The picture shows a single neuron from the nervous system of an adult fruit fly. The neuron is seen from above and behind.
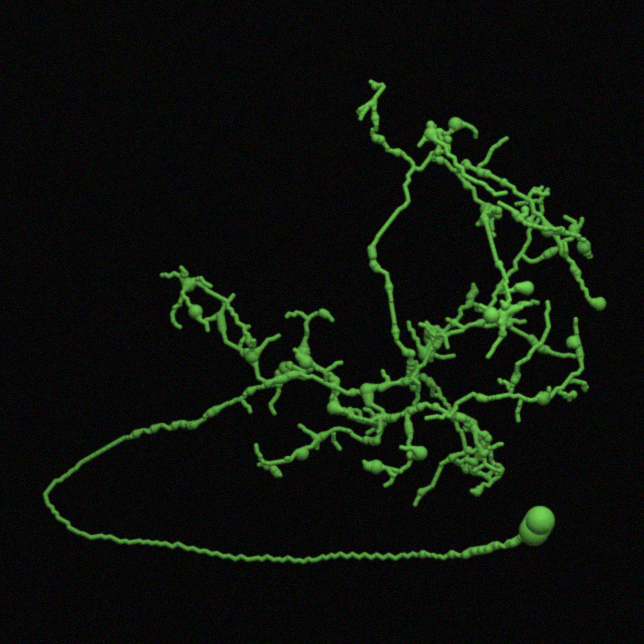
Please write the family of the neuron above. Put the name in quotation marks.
"hemilineage LHp1"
